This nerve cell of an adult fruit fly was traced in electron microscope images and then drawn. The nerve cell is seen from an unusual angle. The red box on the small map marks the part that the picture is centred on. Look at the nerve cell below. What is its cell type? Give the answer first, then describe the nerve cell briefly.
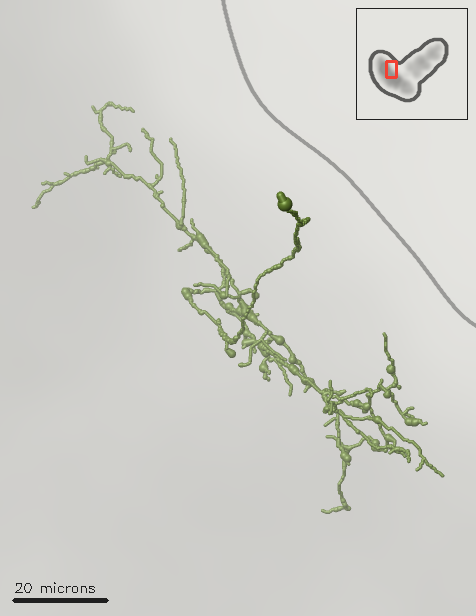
It is of cell type PS142. Its broad class is central-brain intrinsic neuron. By the scale bar it is about 90 microns wide in this view. Dozens of branch ends can be seen.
